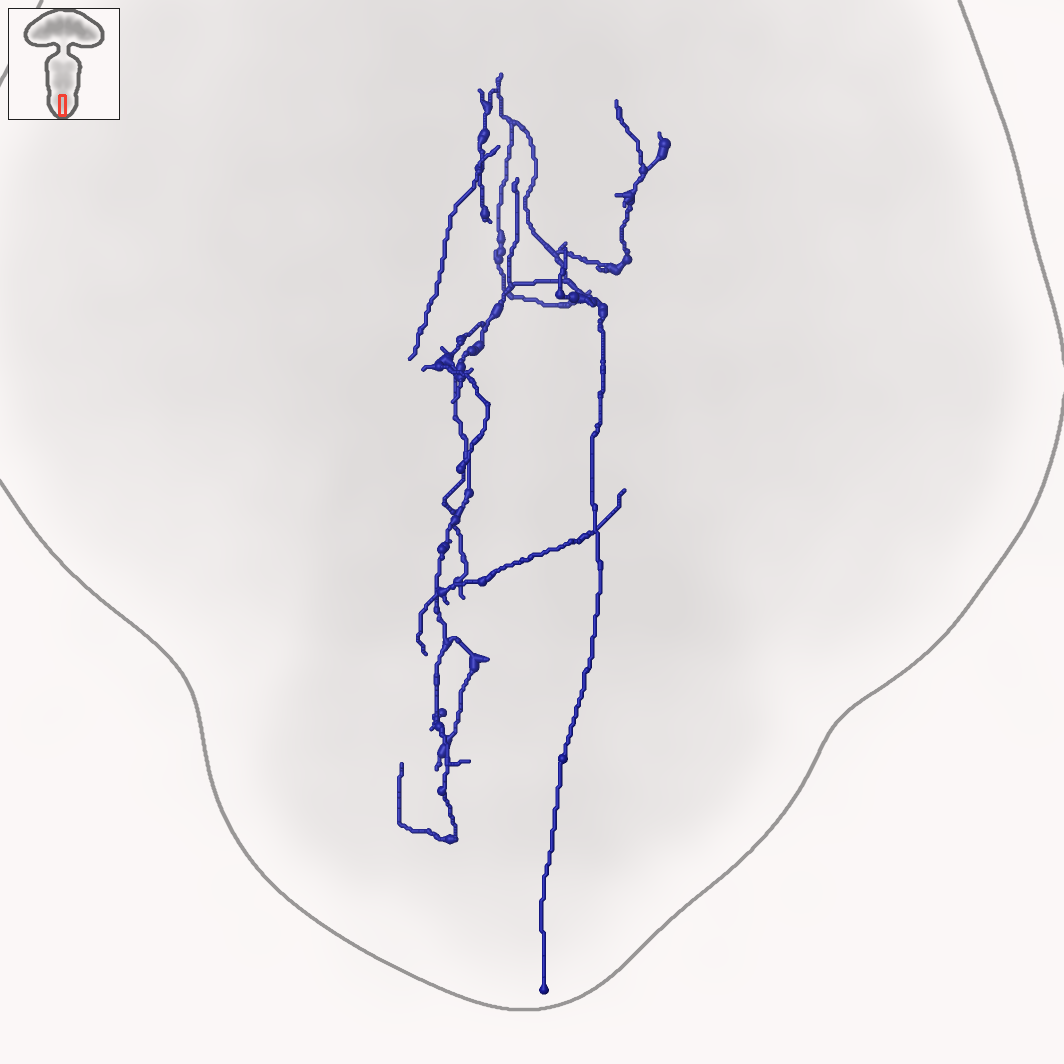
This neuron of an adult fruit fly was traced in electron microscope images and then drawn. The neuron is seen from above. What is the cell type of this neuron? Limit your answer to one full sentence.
It is SNxx20 that names the cell type of this neuron.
